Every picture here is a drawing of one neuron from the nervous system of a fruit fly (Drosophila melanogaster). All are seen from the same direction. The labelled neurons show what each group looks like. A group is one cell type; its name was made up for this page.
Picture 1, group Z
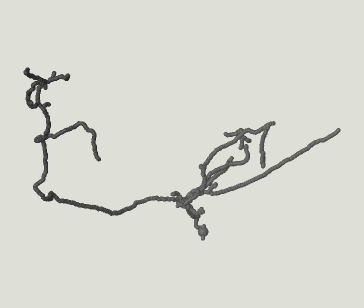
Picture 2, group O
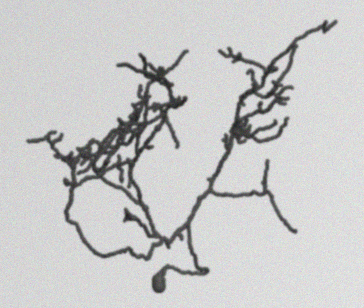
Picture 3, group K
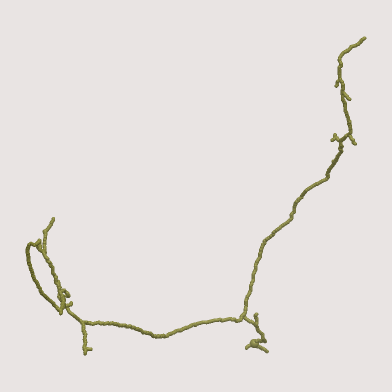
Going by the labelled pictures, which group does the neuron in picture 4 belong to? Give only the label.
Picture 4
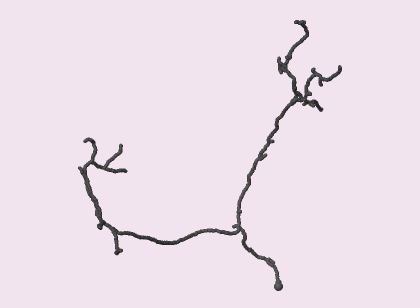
group K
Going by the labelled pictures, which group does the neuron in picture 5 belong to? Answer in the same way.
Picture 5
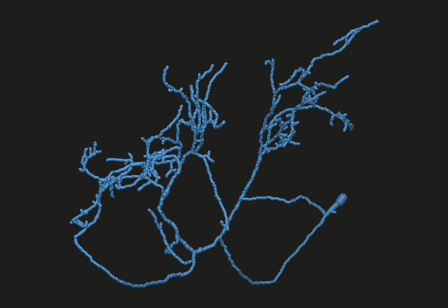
group O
